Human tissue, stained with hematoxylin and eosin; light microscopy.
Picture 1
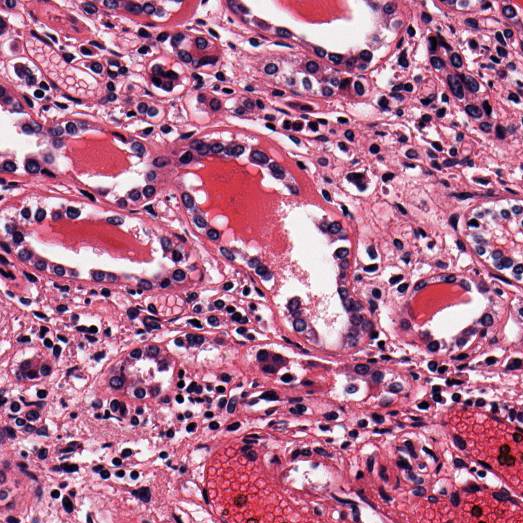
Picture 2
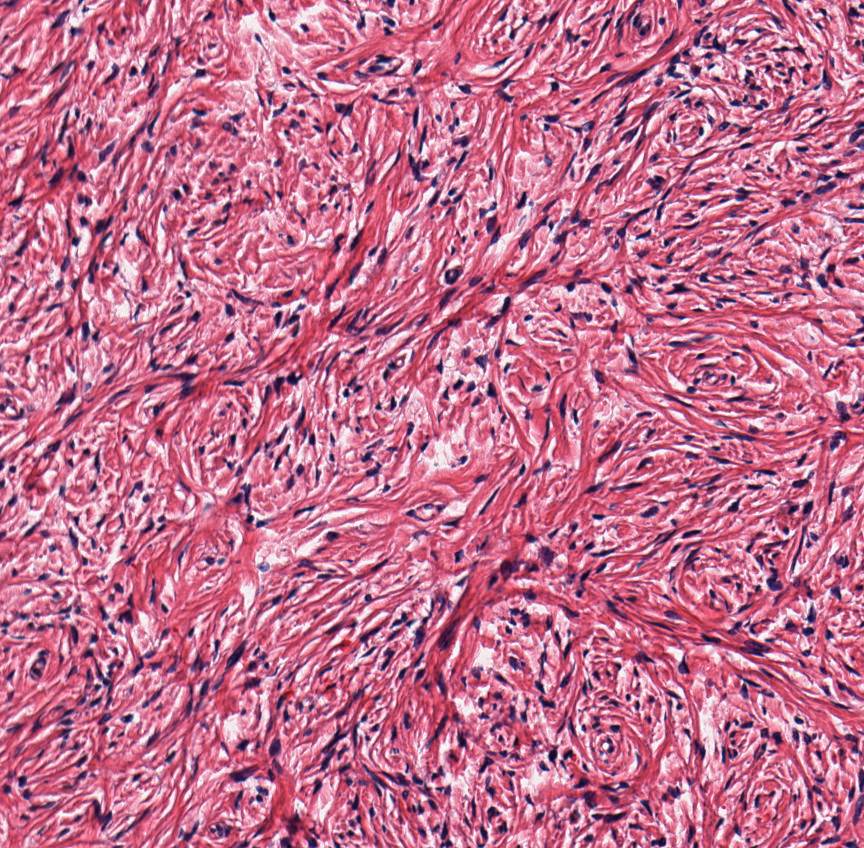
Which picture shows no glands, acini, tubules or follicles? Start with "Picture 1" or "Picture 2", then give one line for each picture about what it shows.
Picture 2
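In picture 1: The field is made of scattered rounded and elongated tubules set apart by broad cellular stroma.
In picture 2: No epithelium or glands are present anywhere in the field.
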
